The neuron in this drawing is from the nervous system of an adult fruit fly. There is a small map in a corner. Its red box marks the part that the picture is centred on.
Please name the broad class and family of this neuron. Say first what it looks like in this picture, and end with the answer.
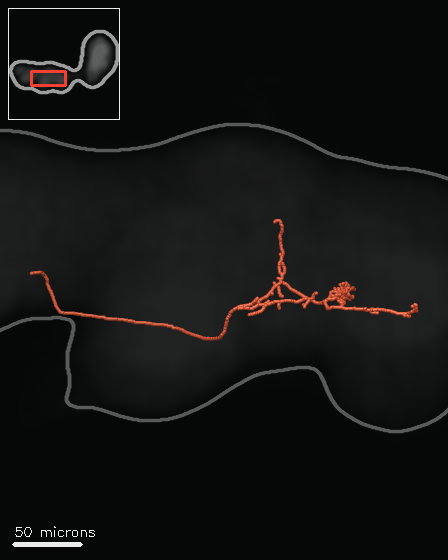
From left to right in the picture it spans about 300 microns. As drawn here it is more than twice as wide as it is tall. This is a sensory neuron entering the nerve cord. Its family is called class mechanosensory tactile.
